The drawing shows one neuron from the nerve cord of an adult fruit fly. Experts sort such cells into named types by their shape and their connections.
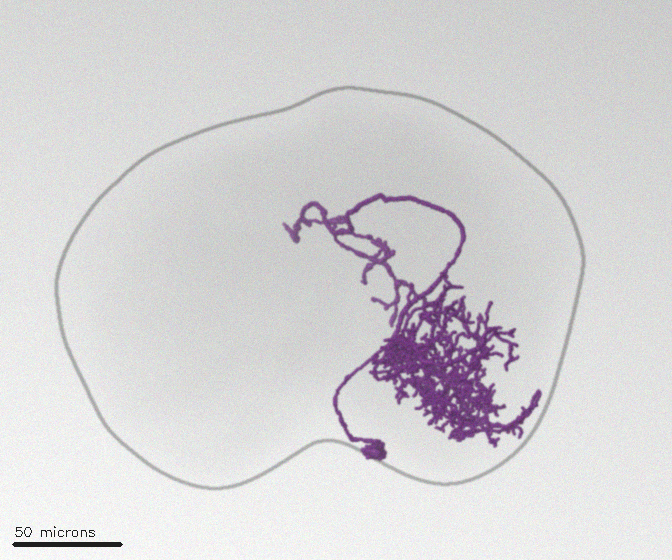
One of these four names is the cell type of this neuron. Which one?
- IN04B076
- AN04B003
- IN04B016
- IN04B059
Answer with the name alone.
AN04B003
